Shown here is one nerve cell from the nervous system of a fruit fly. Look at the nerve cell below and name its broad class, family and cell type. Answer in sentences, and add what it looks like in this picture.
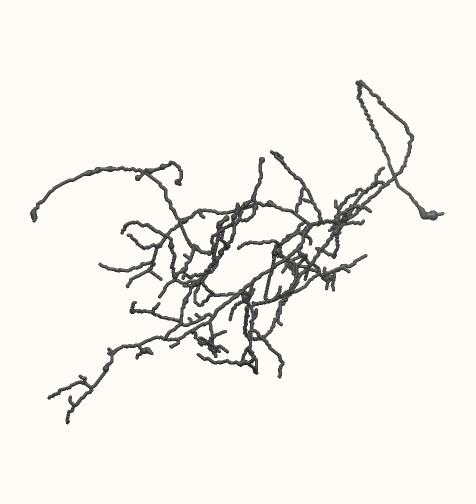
This is a central-brain intrinsic neuron. Its family is hemilineage AOTUv1_ventral. The cell type is PS023. Its cell body lies on the right of the picture. The picture shows dozens of branch ends.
